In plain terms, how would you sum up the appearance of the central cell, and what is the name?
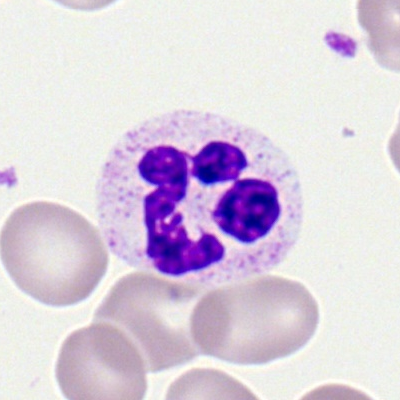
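Looking at the nucleus first, I'd say it is divided into several separate lobes, with dark purple, coarsely clumped chromatin. The outline is round and smooth, and fine pinkish-lilac granules seem scattered evenly through the cytoplasm. So this is a segmented neutrophil.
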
